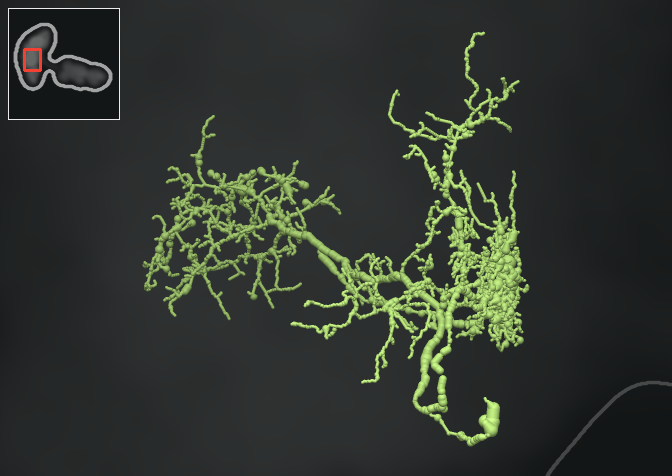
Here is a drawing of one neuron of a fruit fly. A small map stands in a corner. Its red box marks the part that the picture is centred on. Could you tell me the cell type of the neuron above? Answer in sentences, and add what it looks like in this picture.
It is of cell type PS175. This is a central-brain intrinsic neuron. It is in the brain and does not reach the nerve cord. More than a hundred branch ends can be seen.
